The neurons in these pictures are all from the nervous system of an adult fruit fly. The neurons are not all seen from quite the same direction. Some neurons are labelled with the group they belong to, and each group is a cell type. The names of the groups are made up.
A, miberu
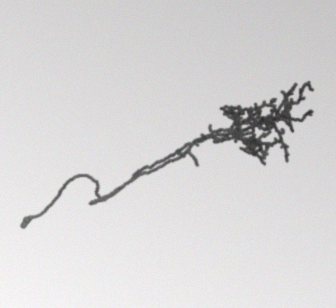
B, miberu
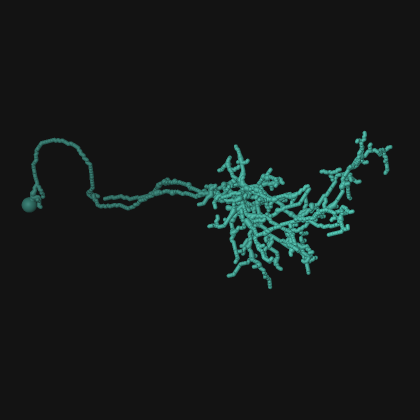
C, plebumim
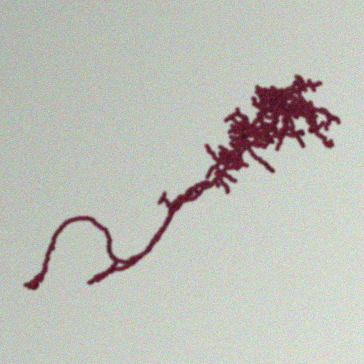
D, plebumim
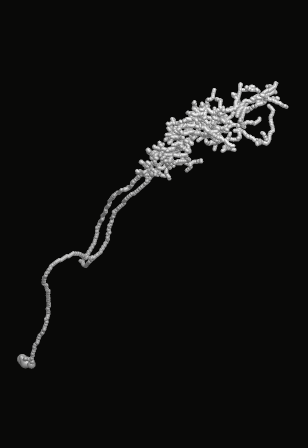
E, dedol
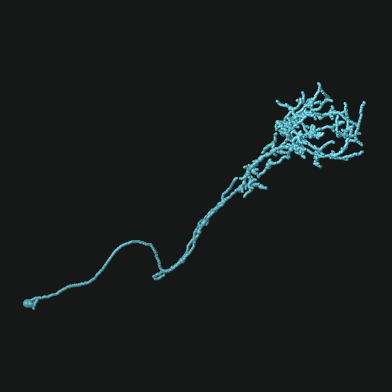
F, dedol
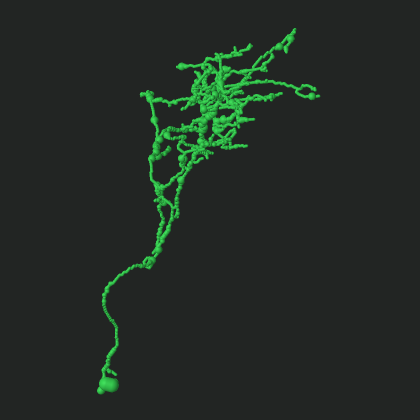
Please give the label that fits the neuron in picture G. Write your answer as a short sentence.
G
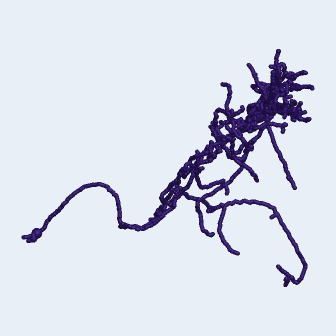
It belongs to dedol.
